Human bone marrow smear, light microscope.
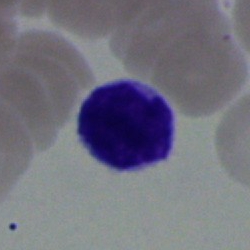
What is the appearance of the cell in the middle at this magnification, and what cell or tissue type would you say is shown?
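Roughly round in outline, the cell has slightly angular edges. Throughout, the chromatin looks dense and condensed and stains a deep violet. Nucleoli are not visible, and no vacuoles are visible in the cell. The cell is a lymphocyte.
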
